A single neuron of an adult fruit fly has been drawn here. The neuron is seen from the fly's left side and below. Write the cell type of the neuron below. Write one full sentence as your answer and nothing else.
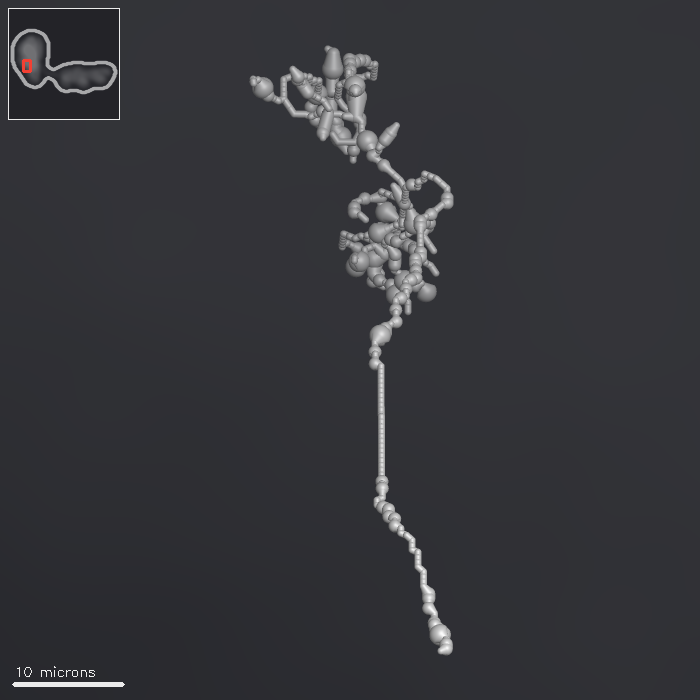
To this neuron applies the cell type name LB1d.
